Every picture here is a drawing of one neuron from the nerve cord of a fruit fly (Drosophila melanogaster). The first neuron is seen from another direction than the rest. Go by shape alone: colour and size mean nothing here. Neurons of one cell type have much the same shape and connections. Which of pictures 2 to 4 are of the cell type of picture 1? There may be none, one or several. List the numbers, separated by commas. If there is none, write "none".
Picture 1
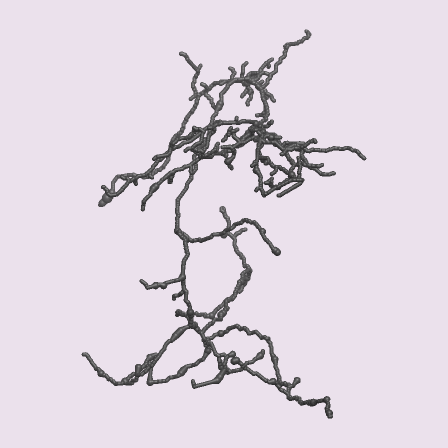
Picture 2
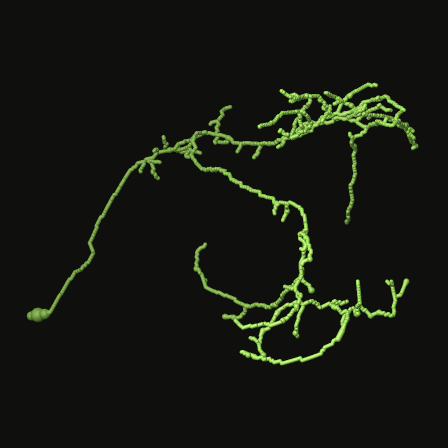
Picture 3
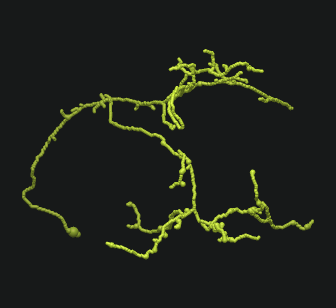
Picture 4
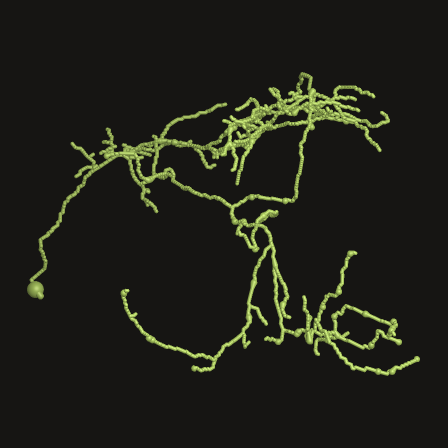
2, 3, 4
